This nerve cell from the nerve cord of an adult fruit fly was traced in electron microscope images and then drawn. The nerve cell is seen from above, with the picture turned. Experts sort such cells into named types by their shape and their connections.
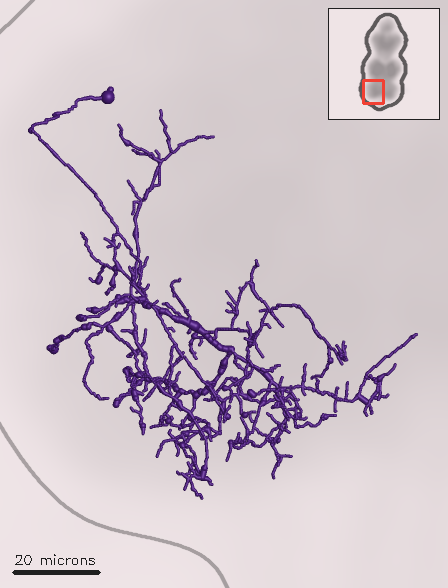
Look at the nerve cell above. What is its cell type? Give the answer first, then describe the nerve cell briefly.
The cell type is IN20A.22A029. This is a nerve-cord intrinsic neuron. By the scale bar it is about 95 microns tall in this view. As drawn here it is about as wide as it is tall.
